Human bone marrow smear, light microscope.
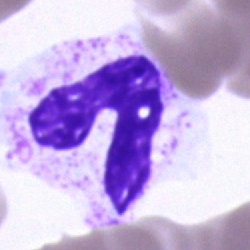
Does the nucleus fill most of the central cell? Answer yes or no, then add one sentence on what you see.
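No. The cytoplasm is abundant and pale.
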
